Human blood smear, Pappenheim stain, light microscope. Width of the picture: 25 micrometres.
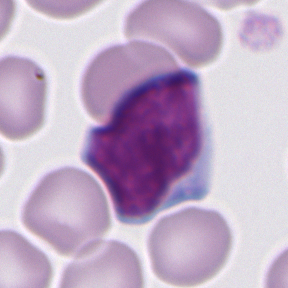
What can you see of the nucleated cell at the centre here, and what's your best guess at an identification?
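A single unlobed nuclear mass fills most of the cell. Its chromatin is dark purple and coarsely clumped. The cytoplasm is pale blue and reaches its greatest width at the lower right. The cell is a typical lymphocyte.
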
